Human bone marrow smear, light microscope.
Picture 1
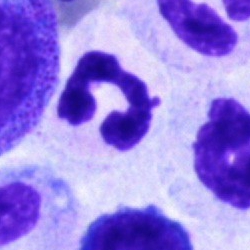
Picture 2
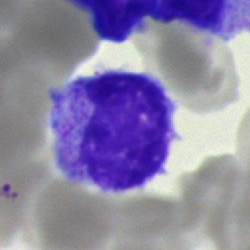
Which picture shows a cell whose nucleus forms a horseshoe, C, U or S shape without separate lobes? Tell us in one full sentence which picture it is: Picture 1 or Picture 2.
The cell in Picture 1 has a nucleus bent into a band with no separate lobes.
